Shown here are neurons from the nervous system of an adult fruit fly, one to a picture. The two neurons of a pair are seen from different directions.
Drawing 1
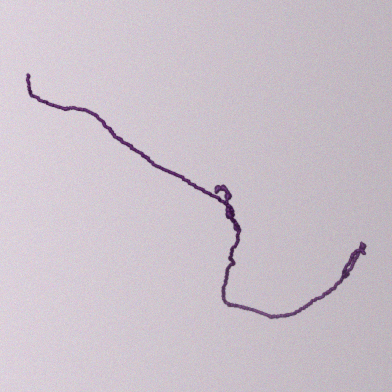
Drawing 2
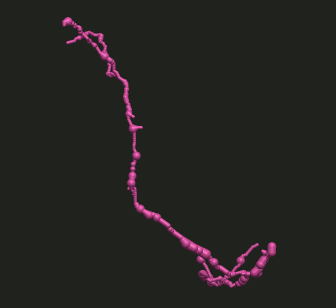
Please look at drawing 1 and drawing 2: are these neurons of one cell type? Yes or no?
no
